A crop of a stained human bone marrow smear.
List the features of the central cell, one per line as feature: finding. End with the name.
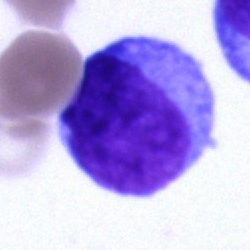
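Nucleus: fills most of the cell, sitting off-centre toward the lower left
Cytoplasm: blue, just a crescent along the upper right side
Edge: a small bleb sticking out on the right
Name: blast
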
